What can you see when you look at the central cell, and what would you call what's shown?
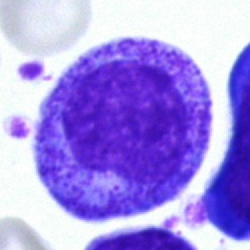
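Fine purple granules fill the cytoplasm, and the cytoplasm showing between them is blue. Just below the nucleus lies a pale, clearer area of cytoplasm. The chromatin is finely granular rather than clumped into dense blocks. The cell is a myelocyte.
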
